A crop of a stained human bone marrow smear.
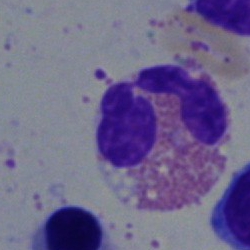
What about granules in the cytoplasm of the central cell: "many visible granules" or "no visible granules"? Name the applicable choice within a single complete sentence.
The cytoplasm of the cell carries many visible granules.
